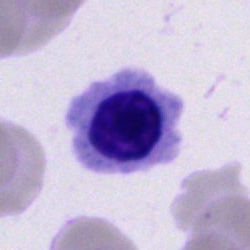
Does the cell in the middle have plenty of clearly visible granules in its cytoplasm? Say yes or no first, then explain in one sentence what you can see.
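No. No distinct granules are seen in the cytoplasm.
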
